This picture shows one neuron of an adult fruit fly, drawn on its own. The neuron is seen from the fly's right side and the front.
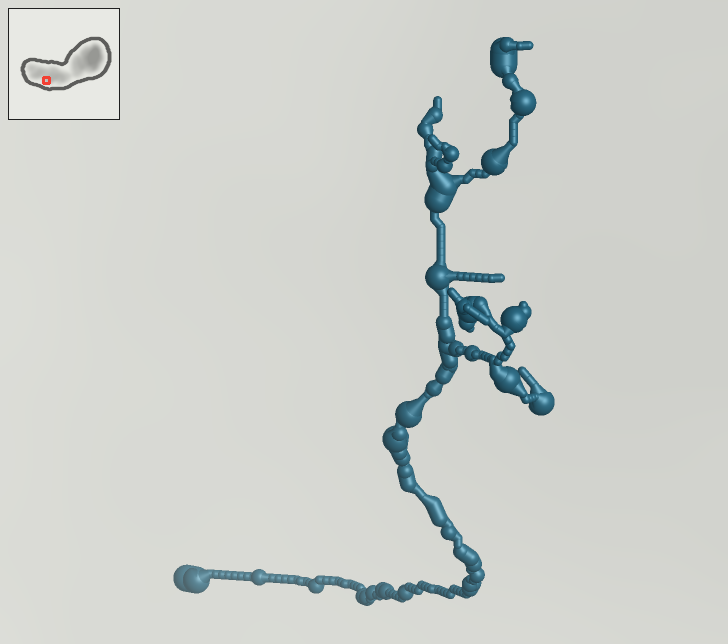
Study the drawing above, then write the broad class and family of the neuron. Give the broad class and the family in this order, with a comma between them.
sensory neuron entering the nerve cord, class mechanosensory tactile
